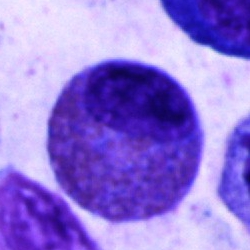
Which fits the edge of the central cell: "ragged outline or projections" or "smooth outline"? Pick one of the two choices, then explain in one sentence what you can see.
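Smooth outline. The cell has a round, smooth outline.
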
